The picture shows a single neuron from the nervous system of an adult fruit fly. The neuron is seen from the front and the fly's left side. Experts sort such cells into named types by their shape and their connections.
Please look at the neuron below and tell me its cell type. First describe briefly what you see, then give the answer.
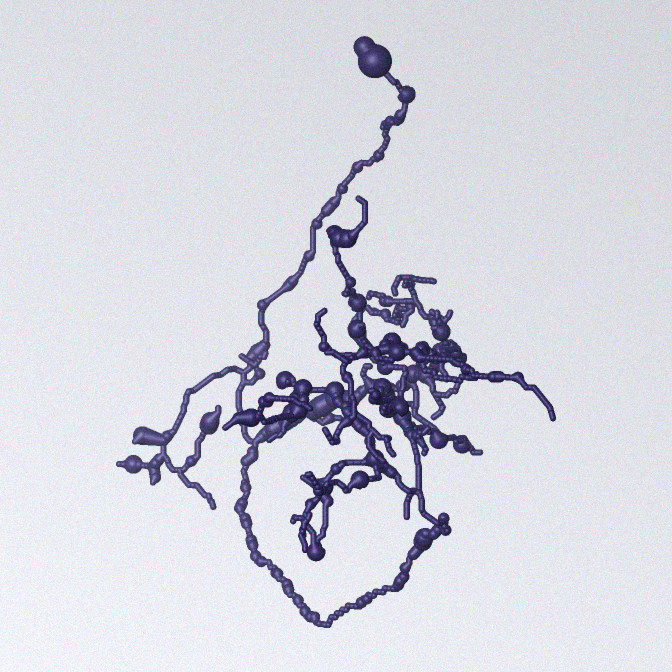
Its cell body lies at the top of the picture. The picture shows dozens of branch ends. It is a central-brain intrinsic neuron. The cell type is SMP355.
